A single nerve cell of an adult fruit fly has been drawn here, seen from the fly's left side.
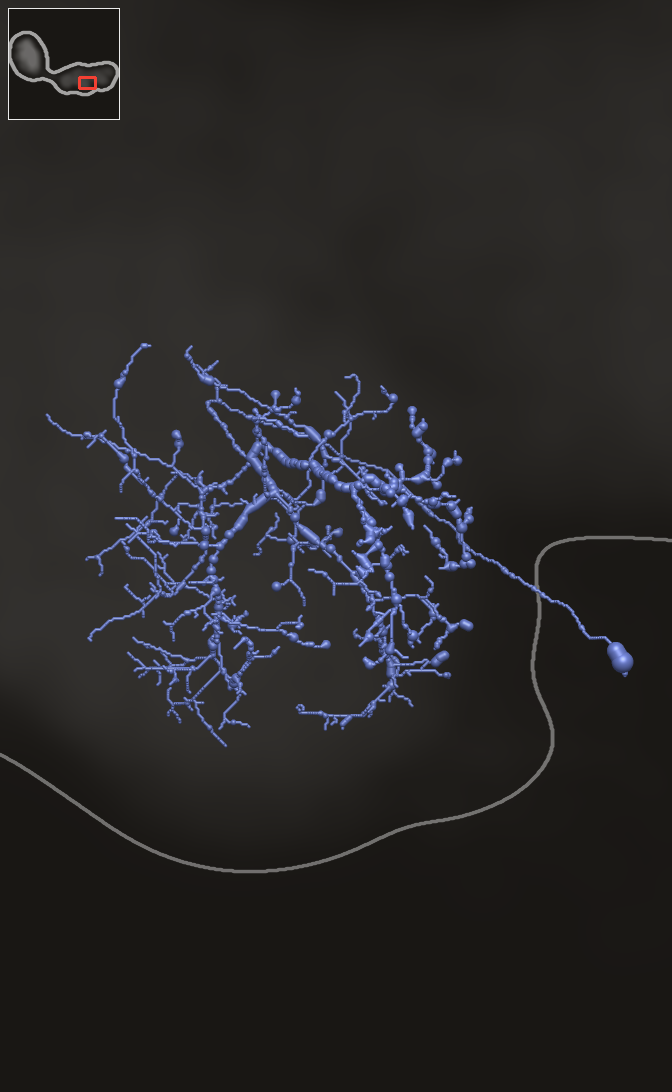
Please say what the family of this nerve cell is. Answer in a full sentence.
The family is hemilineage 21A.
